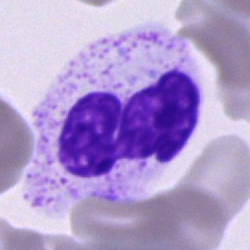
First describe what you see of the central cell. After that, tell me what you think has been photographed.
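The chromatin stains a deep purple, with small paler patches scattered through it. Plentiful and very pale lilac, the cytoplasm is widest on the upper left side of the nucleus. Small purple granules are scattered throughout it. This cell is a segmented neutrophil.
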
